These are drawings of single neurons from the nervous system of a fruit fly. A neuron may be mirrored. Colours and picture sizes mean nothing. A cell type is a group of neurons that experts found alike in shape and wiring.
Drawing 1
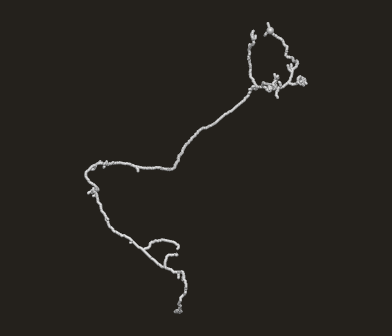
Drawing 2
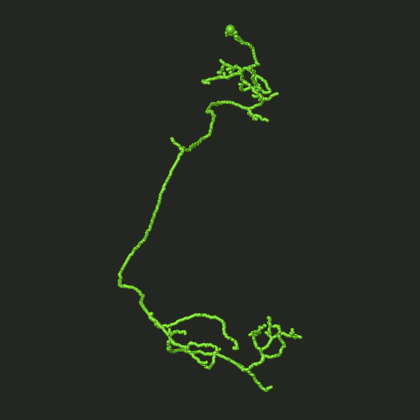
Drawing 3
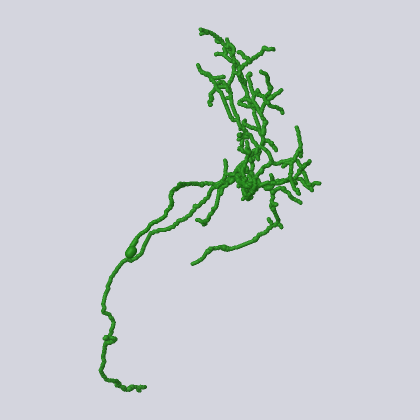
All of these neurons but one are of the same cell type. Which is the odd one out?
3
